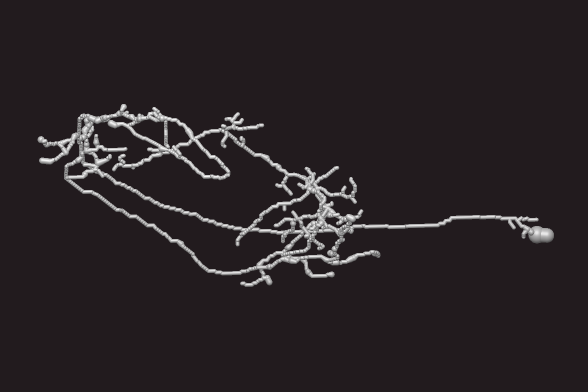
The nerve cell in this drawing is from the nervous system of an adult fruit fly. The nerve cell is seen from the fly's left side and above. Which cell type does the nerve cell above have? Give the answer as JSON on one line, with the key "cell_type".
{"cell_type": "IN02A054"}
